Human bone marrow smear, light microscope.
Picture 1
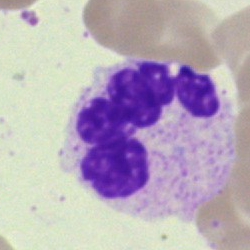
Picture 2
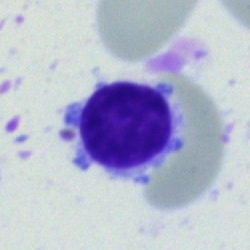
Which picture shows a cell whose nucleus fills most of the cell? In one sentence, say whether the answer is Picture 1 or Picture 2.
The cell shown in picture 2 is mostly filled by its nucleus.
